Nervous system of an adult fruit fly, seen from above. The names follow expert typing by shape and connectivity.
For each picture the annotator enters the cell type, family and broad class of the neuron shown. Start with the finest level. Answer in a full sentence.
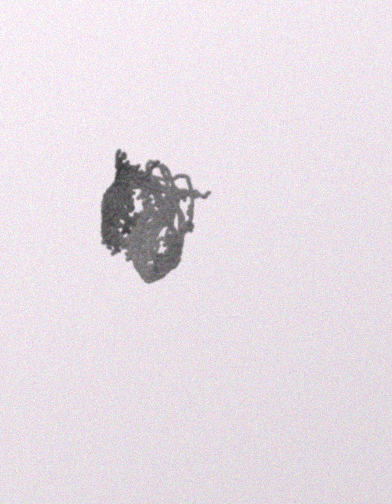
Type IN12B011 of hemilineage 12B, a nerve-cord intrinsic neuron.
